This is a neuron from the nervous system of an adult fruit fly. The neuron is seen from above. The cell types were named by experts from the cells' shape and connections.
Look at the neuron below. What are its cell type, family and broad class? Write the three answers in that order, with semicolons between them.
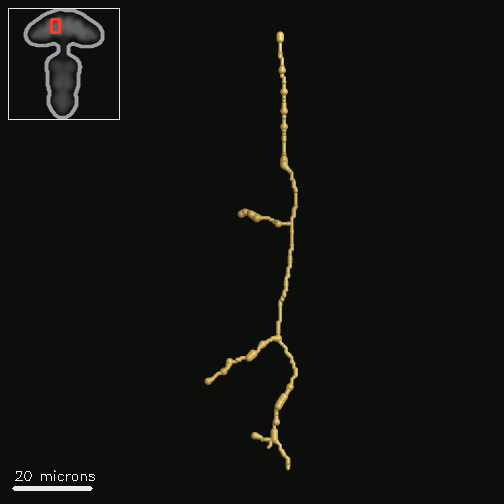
JO-CL; class mechanosensory; sensory neuron entering the brain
